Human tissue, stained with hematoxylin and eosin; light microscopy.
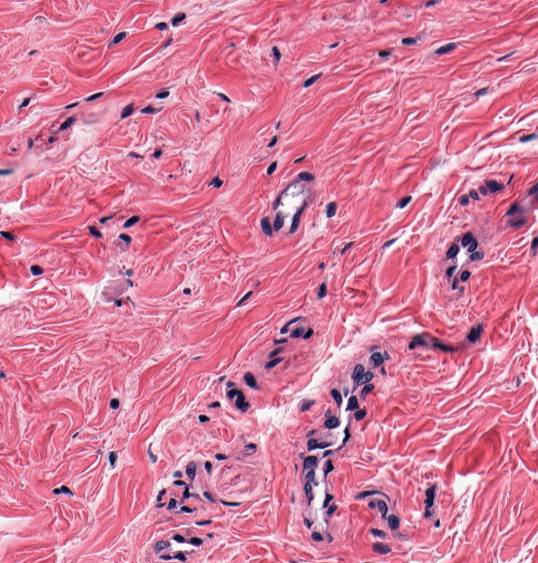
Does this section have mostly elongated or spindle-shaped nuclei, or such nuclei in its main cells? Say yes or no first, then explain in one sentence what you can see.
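Yes. Small dark elongated fibroblast nuclei lie singly and sparsely between the collagen bundles.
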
